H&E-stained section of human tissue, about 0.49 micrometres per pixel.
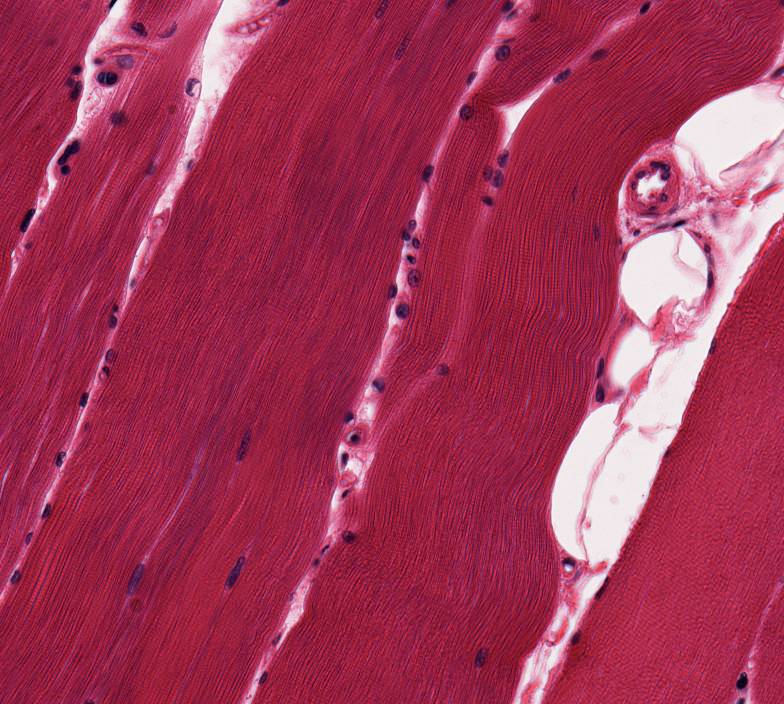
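Skeletal muscle, H&E. Fibre cytoplasm stains an even deep pink-red; flattened dark nuclei lie mainly at fibre edges rather than centrally. Thin, pale strips of loose connective tissue containing scattered small nuclei separate the fibres.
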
